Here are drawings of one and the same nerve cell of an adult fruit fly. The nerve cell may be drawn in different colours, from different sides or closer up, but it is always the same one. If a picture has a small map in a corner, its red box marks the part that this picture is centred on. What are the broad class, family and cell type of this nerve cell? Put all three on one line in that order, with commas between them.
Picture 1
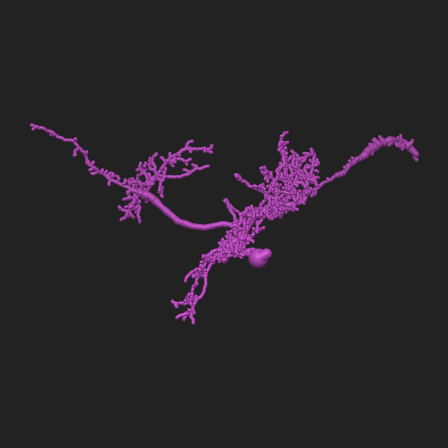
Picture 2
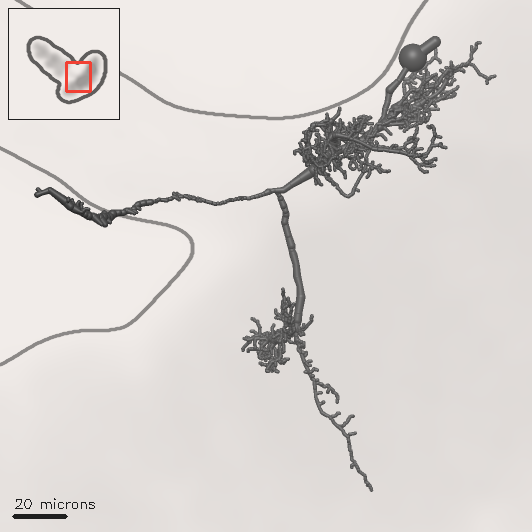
motor neuron of the brain, CvN, CvN6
